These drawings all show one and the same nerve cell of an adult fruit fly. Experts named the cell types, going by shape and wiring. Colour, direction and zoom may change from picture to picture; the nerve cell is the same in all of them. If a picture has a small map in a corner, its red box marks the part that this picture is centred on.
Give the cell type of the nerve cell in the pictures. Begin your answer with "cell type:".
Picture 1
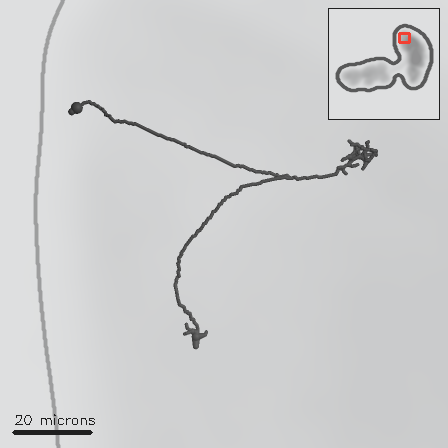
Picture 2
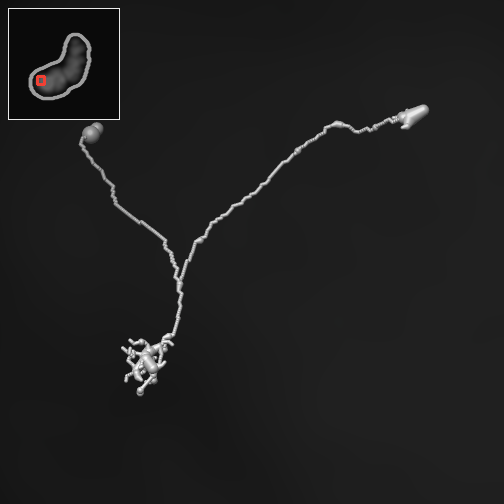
cell type: T3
